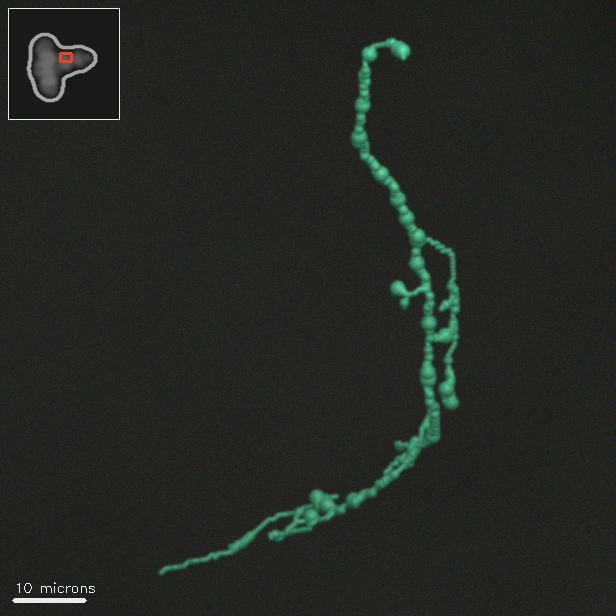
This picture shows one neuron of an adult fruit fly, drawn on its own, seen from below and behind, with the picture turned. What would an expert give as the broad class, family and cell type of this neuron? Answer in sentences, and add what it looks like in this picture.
It is a sensory neuron entering the nerve cord. The name of its family is class mechanosensory tactile. Its cell type is SNta43. The drawing shows no cell body. From top to bottom in the picture it spans about 75 microns.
